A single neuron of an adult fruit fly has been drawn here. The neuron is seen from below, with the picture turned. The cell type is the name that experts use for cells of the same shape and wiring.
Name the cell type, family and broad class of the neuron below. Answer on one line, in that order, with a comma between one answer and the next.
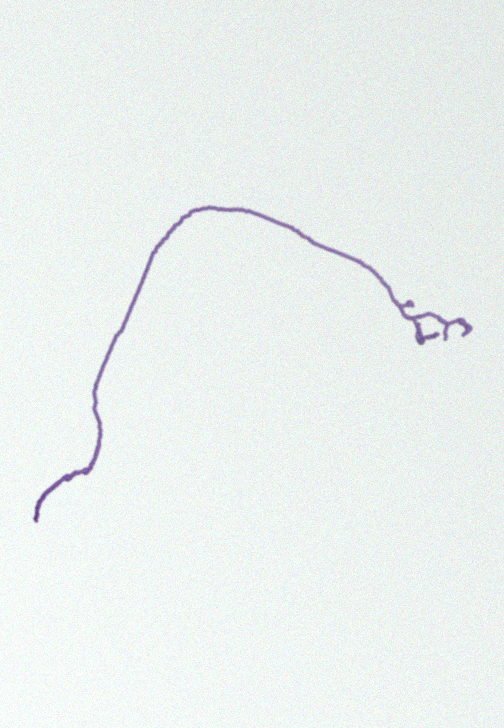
ORN_DA2, class olfactory, sensory neuron entering the brain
